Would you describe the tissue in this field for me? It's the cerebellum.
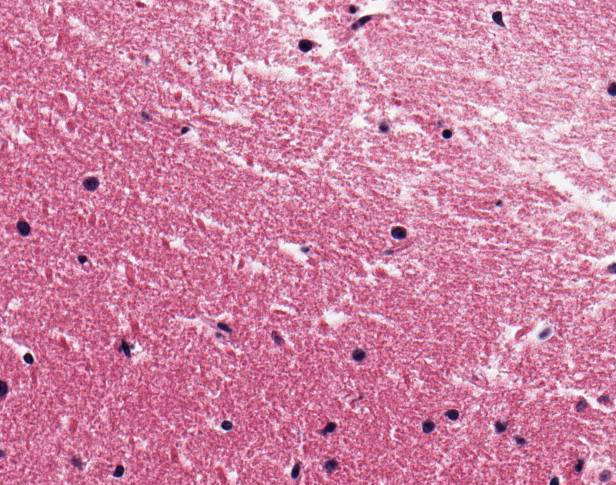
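Hmm, no epithelium, glands or other organised units anywhere; the whole field is a finely granular pink matrix. Small, round, dark-staining nuclei are scattered singly through it. Several sit within a clear halo, with little cytoplasm visible. Toward the upper right it gets paler and streaked, the streaks running diagonally down to the right.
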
